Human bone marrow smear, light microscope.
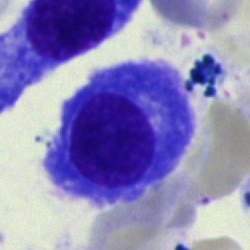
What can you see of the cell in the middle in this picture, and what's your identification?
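First, the nucleus is off-centre, shifted toward the lower left. Second, its chromatin stains dense, dark purple throughout. Third, the cytoplasm shows no distinct granules. Fourth, the outline is ragged and irregular, most of all along the lower left edge. This is a plasma cell.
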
